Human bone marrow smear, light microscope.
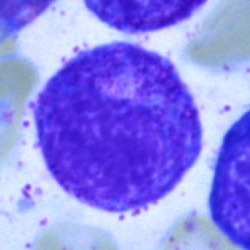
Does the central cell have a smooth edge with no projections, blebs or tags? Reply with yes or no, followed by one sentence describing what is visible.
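Yes. The cell has a round outline with a smooth, well-defined border.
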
